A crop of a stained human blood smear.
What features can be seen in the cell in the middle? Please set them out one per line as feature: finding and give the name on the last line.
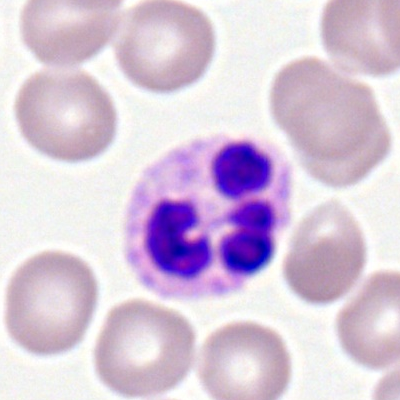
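Outline: round and smooth
Nucleus: split into several separate lobes
Nucleoli: none seen
Cytoplasm: fine, faint lilac granules
Name: segmented neutrophil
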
